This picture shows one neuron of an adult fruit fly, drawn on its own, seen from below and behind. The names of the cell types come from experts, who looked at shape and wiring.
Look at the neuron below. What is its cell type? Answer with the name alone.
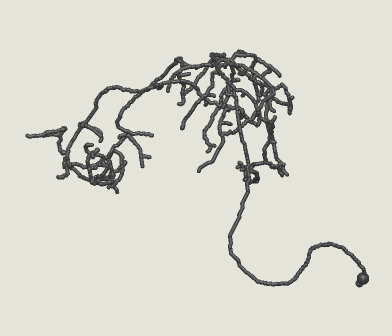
CB0996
